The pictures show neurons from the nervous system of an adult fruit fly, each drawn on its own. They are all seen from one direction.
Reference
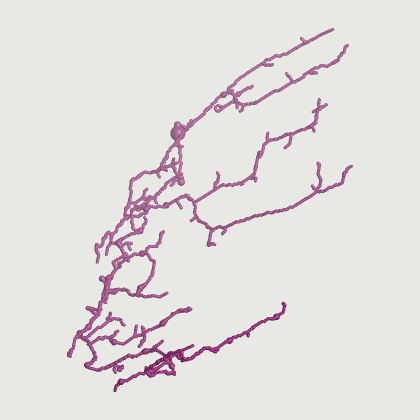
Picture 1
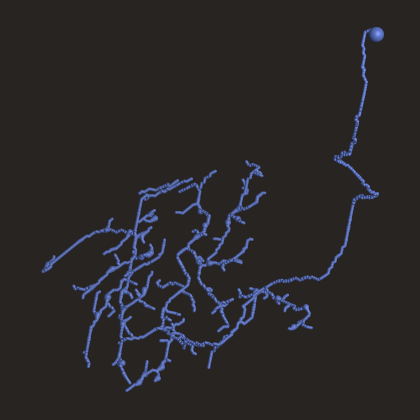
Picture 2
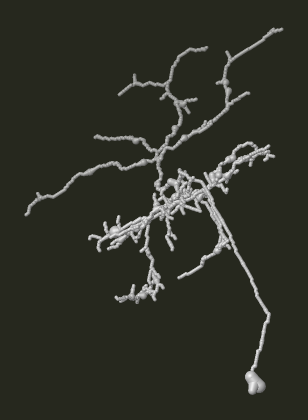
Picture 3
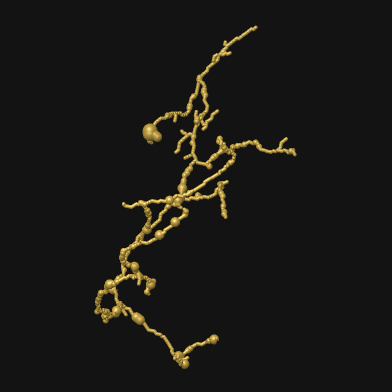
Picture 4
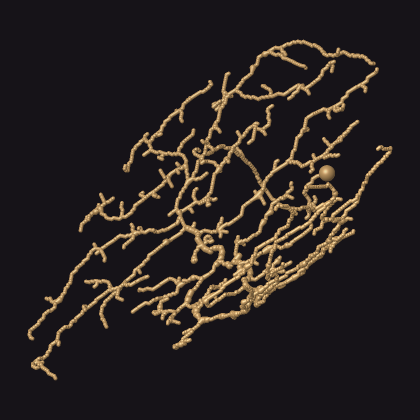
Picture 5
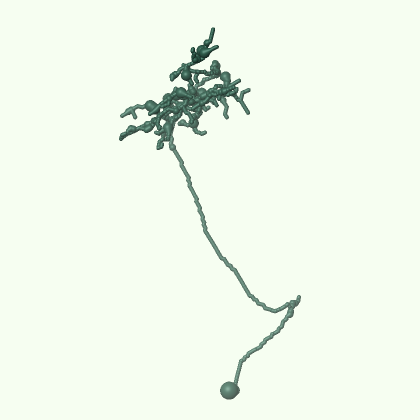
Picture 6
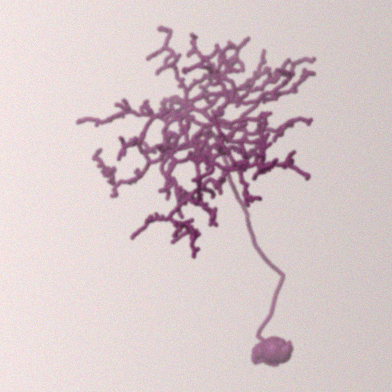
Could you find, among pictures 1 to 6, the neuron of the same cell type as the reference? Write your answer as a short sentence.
Picture 4 shows a neuron of the same cell type.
